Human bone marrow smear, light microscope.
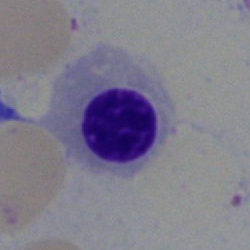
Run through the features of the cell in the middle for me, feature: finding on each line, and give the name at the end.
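Chromatin: dark purple, coarsely clumped, small paler patches between the clumps
Cytoplasm: pale greyish-blue, a wide rim, widest above the nucleus
Granules: none that I can see
Edge: irregular and angular rather than round
Name: erythroblast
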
